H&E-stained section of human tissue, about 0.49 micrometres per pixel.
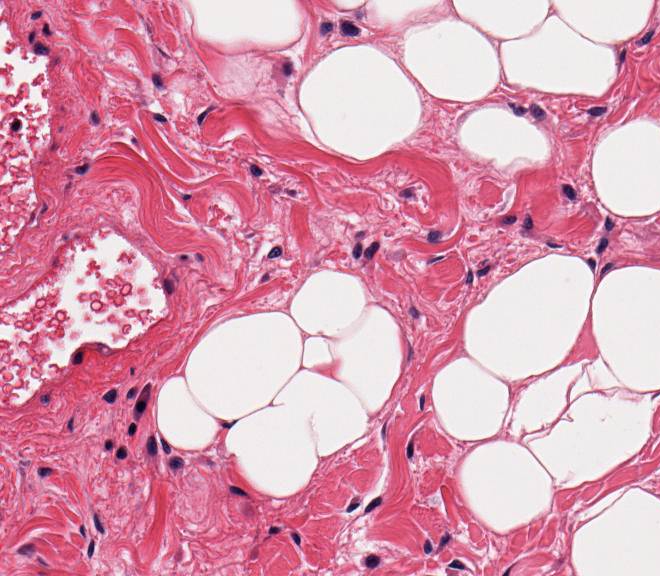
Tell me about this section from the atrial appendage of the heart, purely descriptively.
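Start with the layout: fat cells fill most of the right half and lower centre; pink collagen bundles fill the left side and upper centre. Look at one fat cell: a single empty white space, rounded to polygonal, within a thin pink rim. The few adipocyte nuclei are dark, flattened and pressed against the clear spaces' edges. Among the collagen, small dark spindle-to-oval fibroblast nuclei lie scattered singly.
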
